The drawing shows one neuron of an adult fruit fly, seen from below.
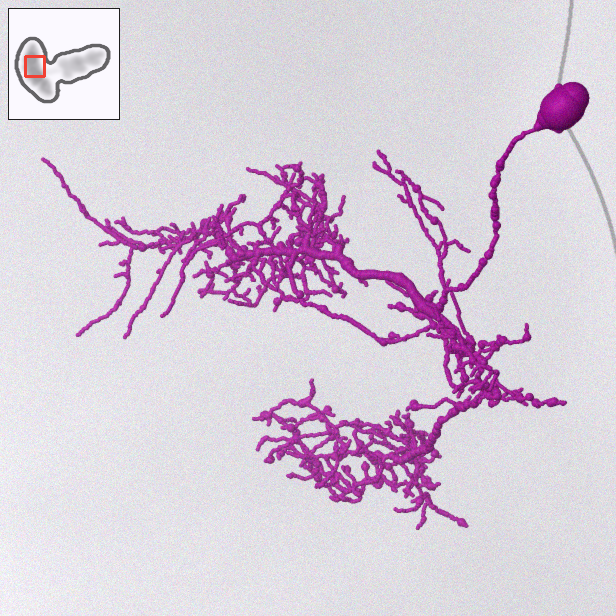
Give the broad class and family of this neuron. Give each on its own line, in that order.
central-brain intrinsic neuron
hemilineage SMPp&v1_ventral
